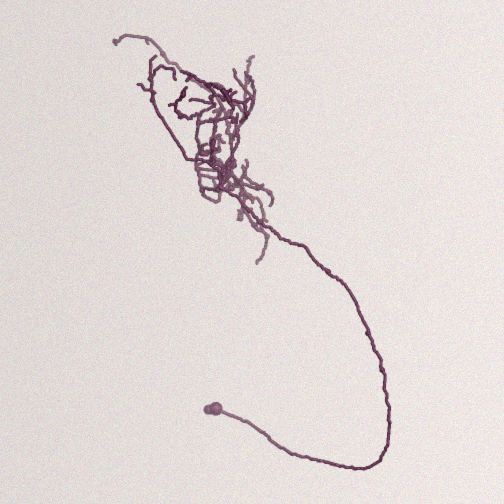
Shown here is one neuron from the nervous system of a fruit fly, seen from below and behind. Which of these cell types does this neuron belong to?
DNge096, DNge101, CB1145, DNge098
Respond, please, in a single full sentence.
For this neuron, the cell type is CB1145.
